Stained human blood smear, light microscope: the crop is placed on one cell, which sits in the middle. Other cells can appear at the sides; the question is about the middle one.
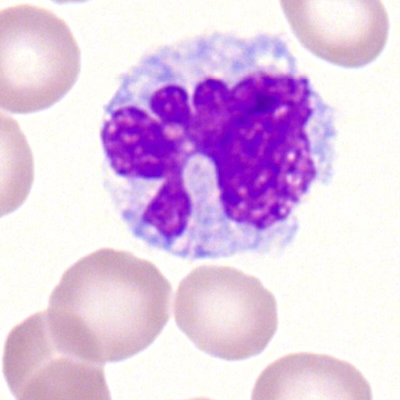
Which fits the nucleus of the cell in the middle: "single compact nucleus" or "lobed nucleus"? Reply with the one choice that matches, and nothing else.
Lobed nucleus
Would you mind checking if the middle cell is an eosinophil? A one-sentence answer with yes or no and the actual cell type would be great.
No, rather than being an eosinophil, the central cell is a monocyte.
